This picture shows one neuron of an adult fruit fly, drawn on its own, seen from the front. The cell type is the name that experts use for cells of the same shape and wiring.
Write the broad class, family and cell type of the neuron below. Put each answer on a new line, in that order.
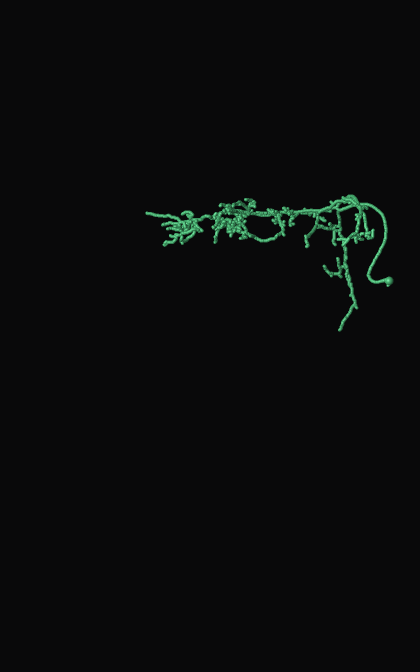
central-brain intrinsic neuron
hemilineage SLPav1_lateral
LNd_b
